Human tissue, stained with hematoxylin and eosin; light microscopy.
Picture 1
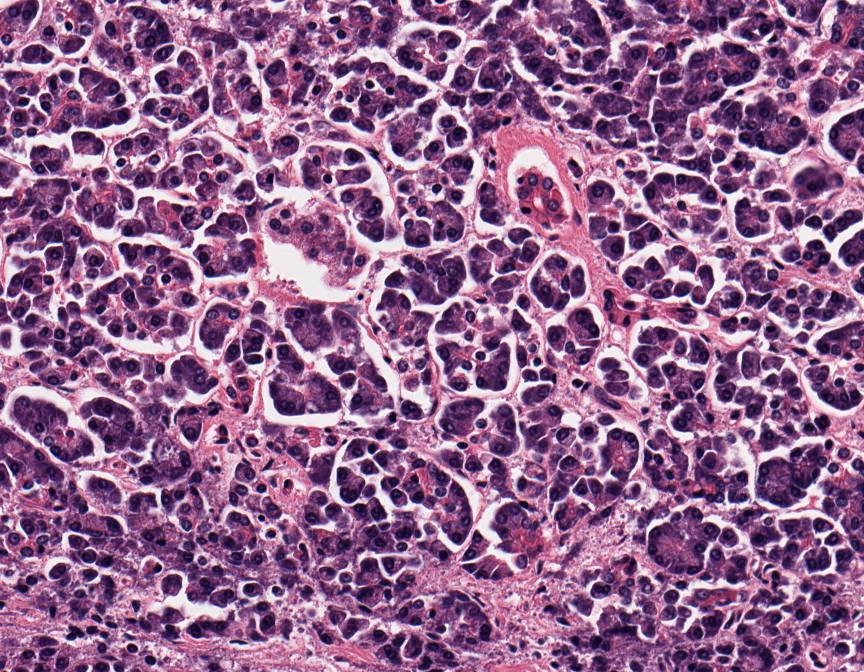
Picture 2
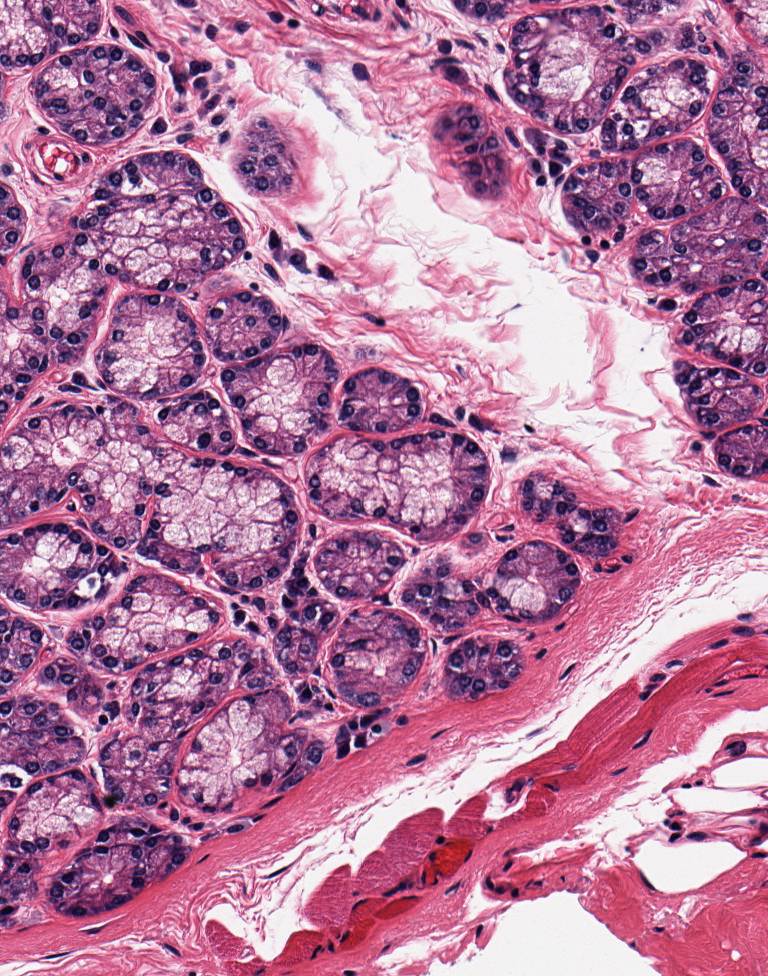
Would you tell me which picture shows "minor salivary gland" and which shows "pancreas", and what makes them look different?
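Pancreas = picture 1; minor salivary gland = picture 2. Picture 1: clusters of several wedge-shaped cells around a small centre; nuclei round, fairly even in size. Near top centre, a small round channel in a collar of pink fibrous tissue. No fat cells in the field. Picture 2: tightly packed glandular acini in the left half and upper right corner, each outlined by thin pink fibrous septa. Mostly mucous cells, with pale, bubbly cytoplasm and small dark nuclei pressed to the cell base.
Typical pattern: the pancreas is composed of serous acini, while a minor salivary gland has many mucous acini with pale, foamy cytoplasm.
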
